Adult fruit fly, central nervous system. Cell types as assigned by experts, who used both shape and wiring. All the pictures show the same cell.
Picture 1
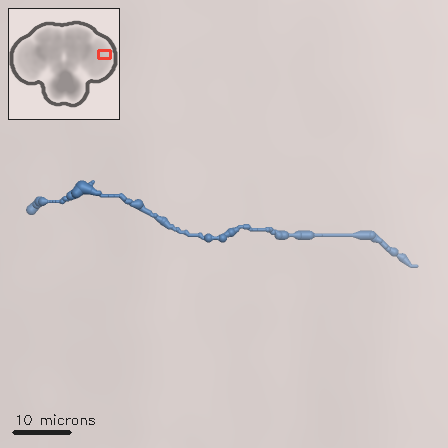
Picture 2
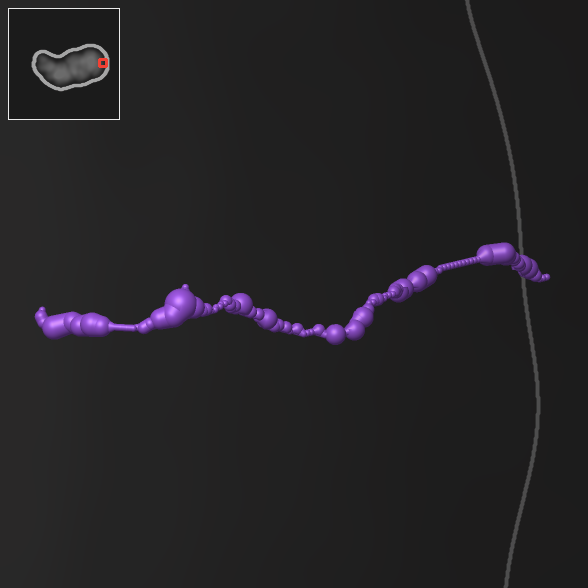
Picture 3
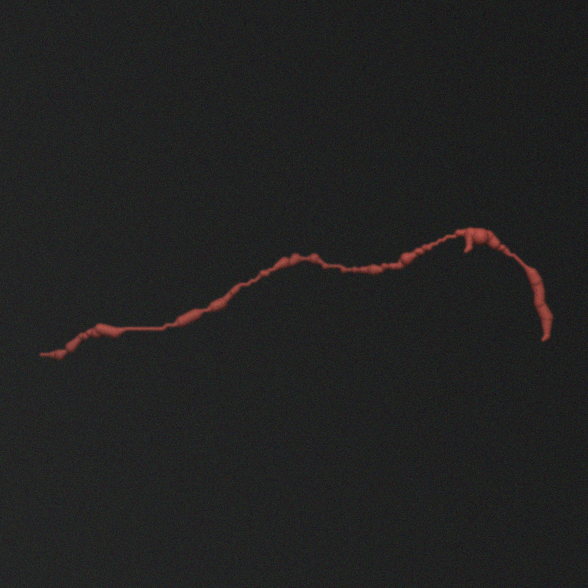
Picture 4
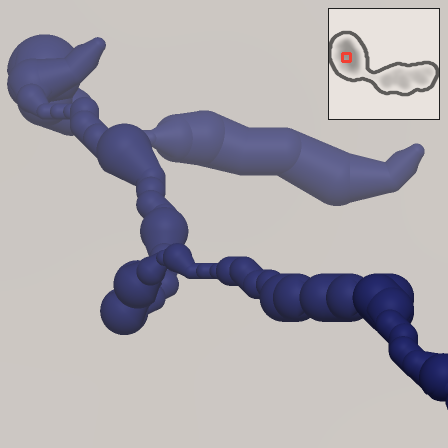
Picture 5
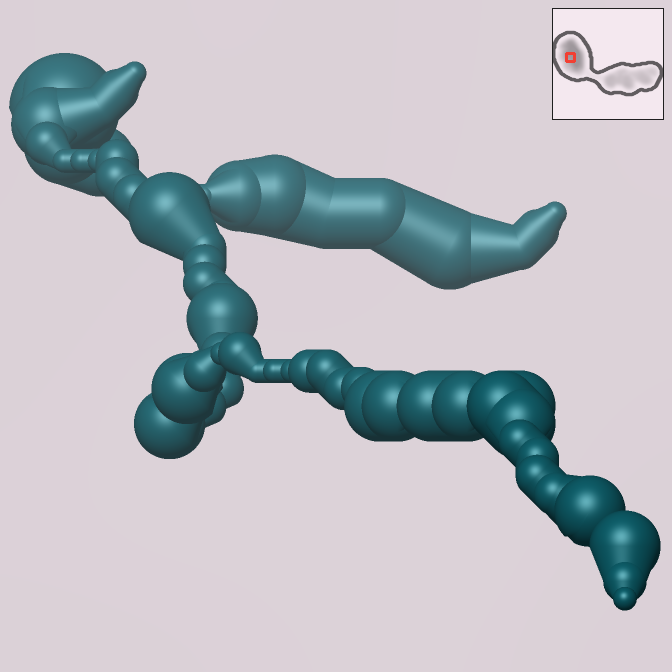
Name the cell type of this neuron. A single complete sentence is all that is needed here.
Classified by cell type, this neuron is R8y.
